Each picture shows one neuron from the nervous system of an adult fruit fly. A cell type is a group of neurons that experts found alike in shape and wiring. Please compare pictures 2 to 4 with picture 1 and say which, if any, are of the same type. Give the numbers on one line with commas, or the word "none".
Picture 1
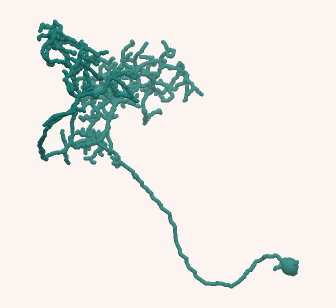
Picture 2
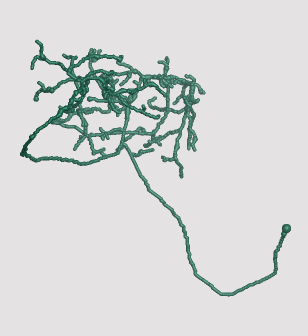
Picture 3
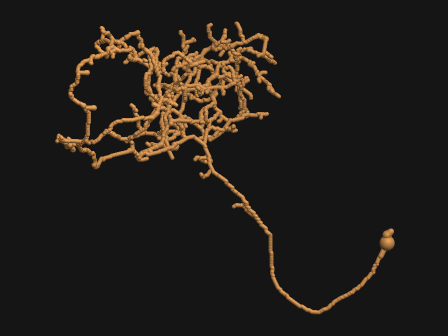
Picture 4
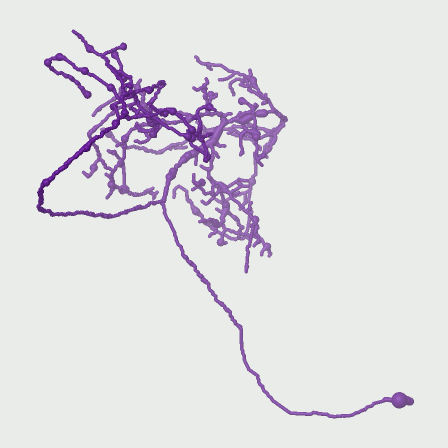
3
